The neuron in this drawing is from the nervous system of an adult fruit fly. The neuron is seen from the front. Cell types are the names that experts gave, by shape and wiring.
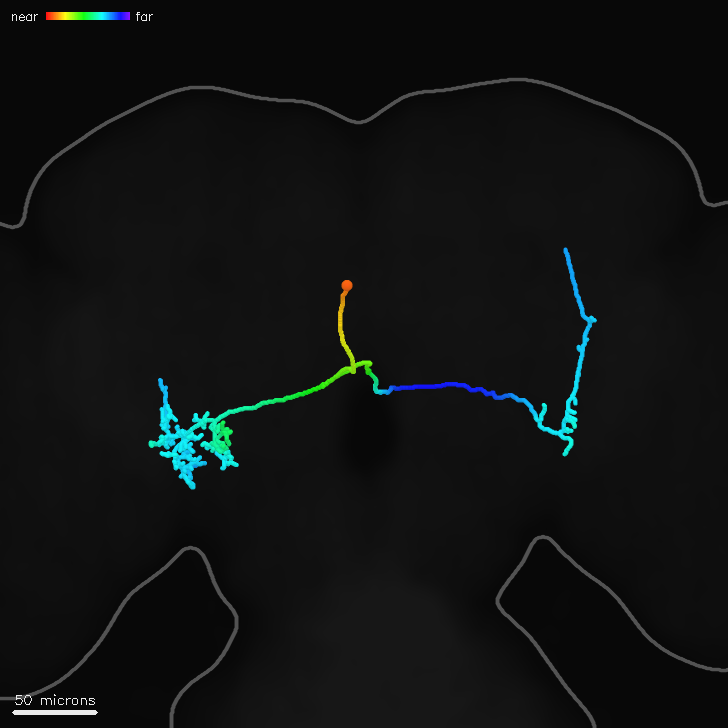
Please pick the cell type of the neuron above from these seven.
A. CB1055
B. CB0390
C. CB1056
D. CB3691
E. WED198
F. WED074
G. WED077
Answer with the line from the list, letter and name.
E. WED198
